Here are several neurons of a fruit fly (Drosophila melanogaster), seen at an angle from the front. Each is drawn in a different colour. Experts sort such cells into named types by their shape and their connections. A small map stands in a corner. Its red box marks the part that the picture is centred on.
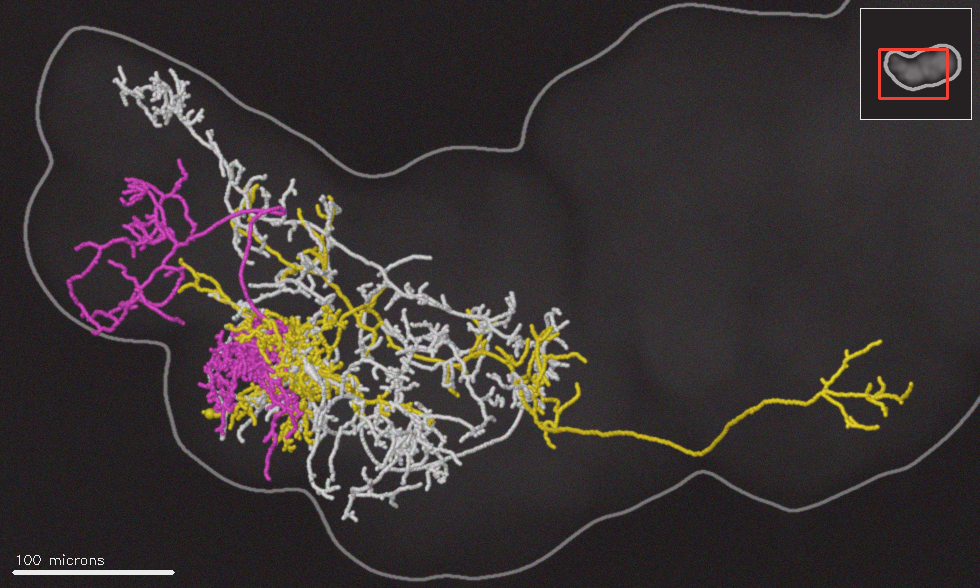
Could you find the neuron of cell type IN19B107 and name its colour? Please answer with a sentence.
The colour is white.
